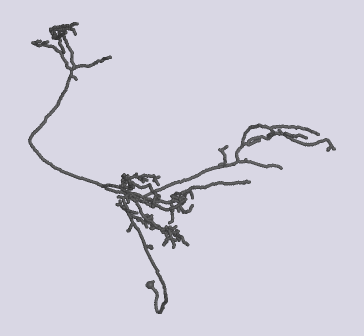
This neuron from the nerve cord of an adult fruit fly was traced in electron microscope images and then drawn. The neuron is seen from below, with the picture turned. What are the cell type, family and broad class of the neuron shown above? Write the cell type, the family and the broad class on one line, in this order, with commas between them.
IN18B046, hemilineage 18B, nerve-cord intrinsic neuron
